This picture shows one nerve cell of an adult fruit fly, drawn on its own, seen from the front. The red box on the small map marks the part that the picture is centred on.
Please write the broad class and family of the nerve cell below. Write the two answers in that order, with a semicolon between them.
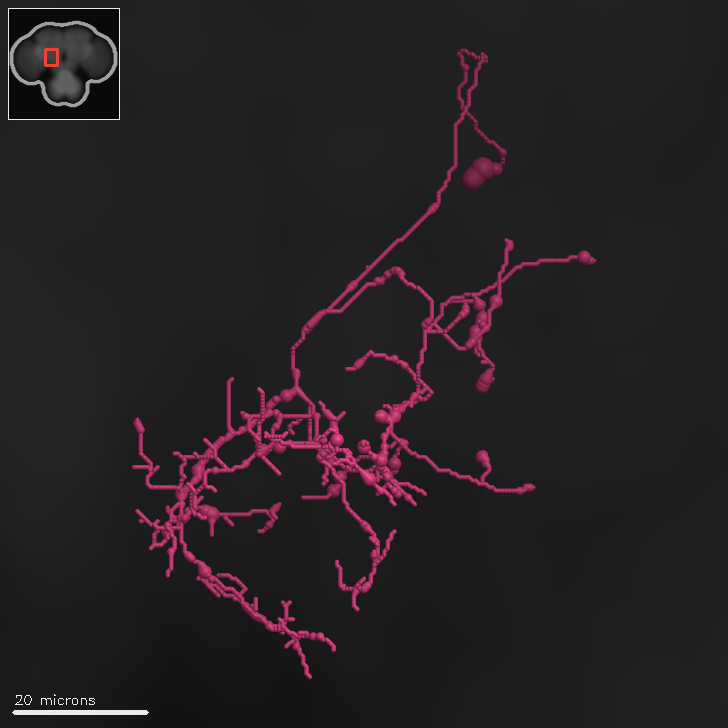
central-brain intrinsic neuron; hemilineage DM5_ventral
